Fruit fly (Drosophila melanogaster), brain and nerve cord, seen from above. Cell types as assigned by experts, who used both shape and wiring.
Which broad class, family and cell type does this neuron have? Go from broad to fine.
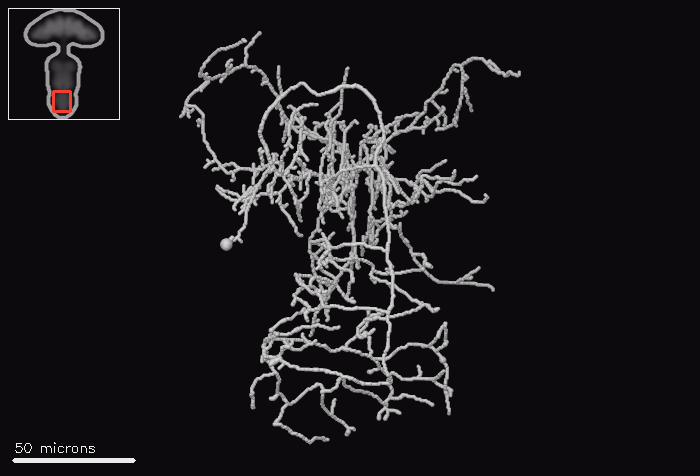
nerve-cord intrinsic neuron; hemilineage 19A; IN19A028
